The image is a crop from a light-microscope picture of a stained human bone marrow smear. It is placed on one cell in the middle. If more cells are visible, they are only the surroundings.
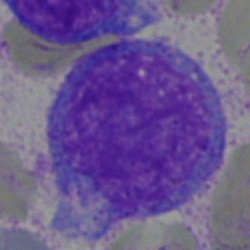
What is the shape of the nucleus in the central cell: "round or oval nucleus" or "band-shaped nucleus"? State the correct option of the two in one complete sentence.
A single compact round or oval mass makes up the nucleus.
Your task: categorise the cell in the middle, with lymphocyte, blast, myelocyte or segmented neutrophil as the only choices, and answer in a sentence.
Here the centrally located cell is a blast.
